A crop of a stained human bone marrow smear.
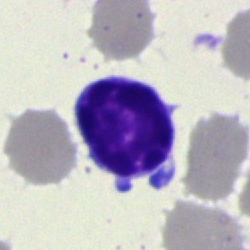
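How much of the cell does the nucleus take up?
Nearly all of it, leaving very little cytoplasm, and the little that can be seen is blue.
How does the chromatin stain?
Dense and deep purple, with a few paler patches.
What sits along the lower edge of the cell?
Two small rounded blebs protrude from it.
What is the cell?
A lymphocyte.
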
